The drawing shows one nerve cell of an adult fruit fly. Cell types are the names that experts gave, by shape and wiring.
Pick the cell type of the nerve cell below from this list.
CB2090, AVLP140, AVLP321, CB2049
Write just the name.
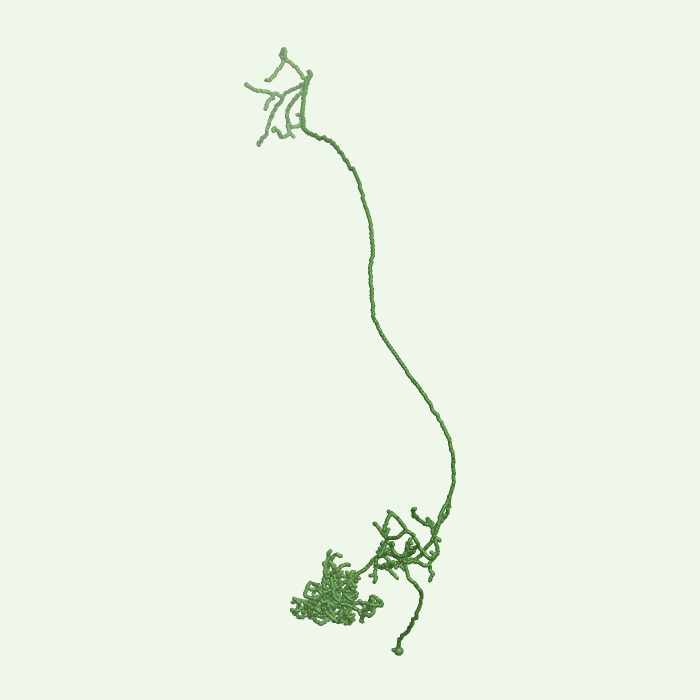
AVLP140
